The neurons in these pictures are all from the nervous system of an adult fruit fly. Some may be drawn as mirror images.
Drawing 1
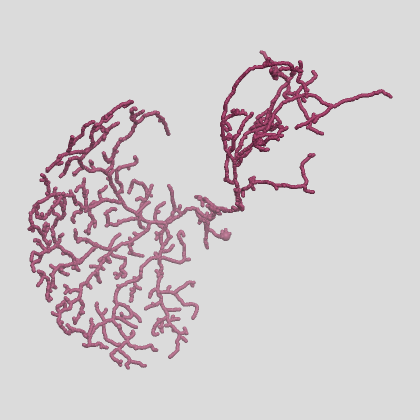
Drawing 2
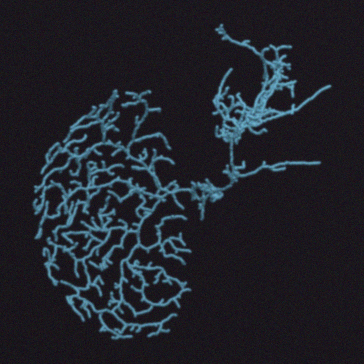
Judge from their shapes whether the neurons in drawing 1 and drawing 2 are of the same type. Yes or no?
yes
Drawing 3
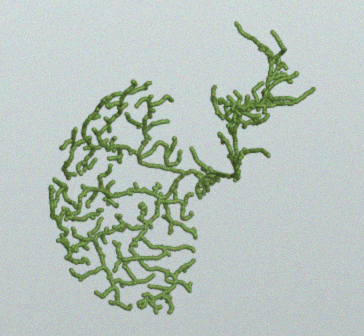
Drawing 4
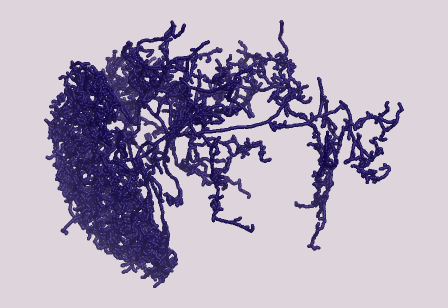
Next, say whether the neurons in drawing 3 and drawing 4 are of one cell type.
no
